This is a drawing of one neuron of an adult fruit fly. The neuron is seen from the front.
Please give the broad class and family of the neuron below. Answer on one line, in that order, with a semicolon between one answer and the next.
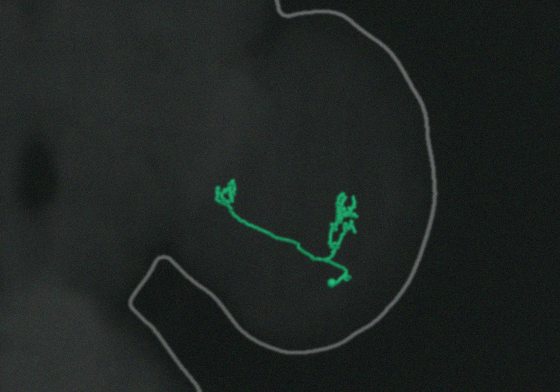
optic-lobe intrinsic neuron; Tm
